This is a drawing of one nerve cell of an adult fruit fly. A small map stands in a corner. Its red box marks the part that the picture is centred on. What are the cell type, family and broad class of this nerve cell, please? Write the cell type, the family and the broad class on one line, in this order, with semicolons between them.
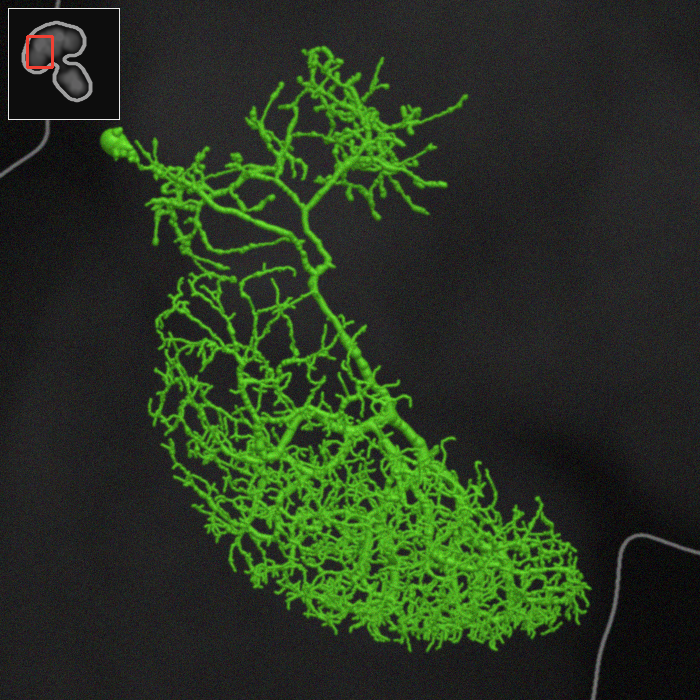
LT87; hemilineage LHl4_posterior; visual projection neuron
